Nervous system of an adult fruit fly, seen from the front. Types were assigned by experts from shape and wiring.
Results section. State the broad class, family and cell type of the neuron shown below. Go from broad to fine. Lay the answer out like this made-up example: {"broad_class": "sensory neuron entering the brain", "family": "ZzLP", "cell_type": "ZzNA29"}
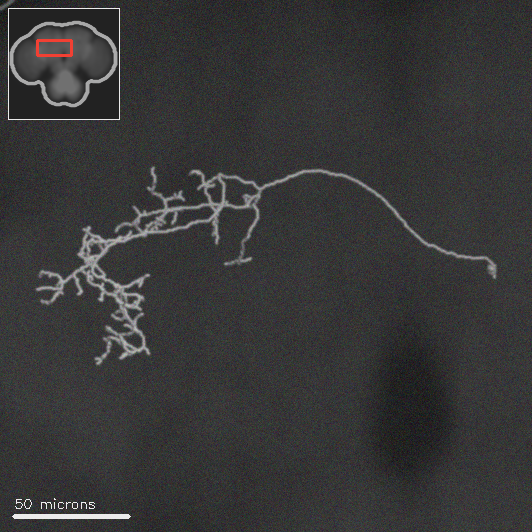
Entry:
{"broad_class": "central-brain intrinsic neuron", "family": "hemilineage DM6_posterior", "cell_type": "AVLP580"}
